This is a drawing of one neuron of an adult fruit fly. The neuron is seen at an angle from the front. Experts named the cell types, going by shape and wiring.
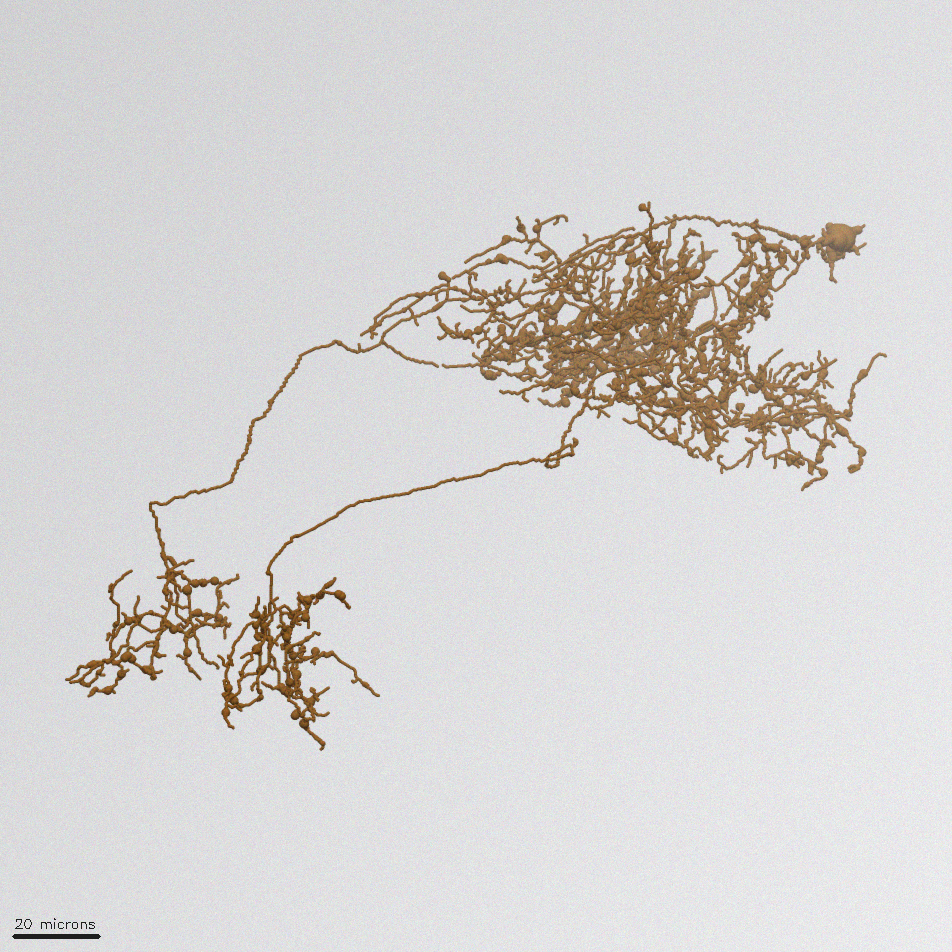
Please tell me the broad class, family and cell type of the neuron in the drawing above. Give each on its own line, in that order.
nerve-cord intrinsic neuron
hemilineage 00A
IN00A009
